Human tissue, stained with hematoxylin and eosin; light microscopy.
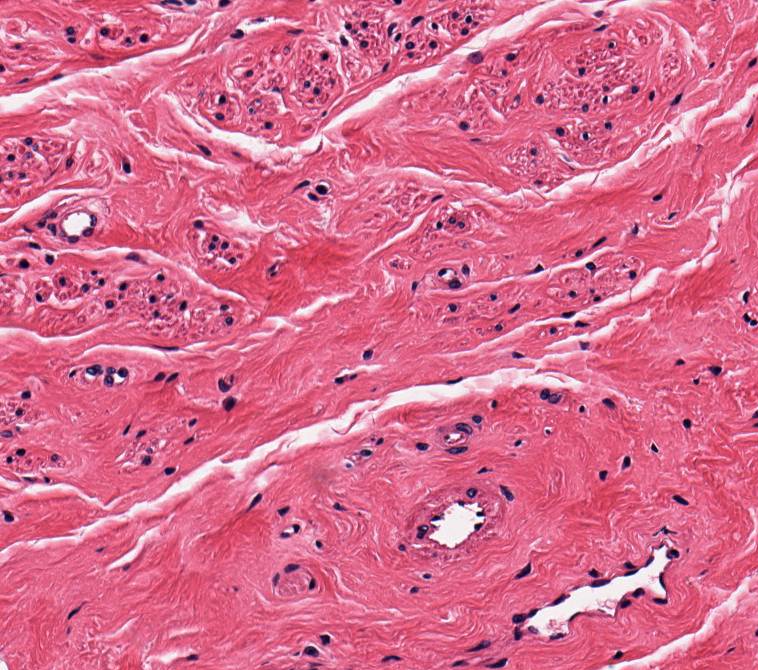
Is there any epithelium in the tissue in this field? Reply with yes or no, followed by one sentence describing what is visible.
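No. No epithelium is present in the field.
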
